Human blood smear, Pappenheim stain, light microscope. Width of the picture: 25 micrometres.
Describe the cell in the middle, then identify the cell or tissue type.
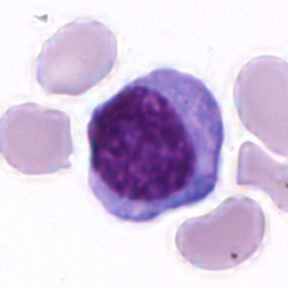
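Looking first at the nucleus, I see it sits off-centre, toward the left side of the cell. Turning to the cytoplasm, I find no obvious granules in it, and no vacuoles that I can make out. The outline of the cell is smooth, with no projections from the surface. I would call it a plasma cell.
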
